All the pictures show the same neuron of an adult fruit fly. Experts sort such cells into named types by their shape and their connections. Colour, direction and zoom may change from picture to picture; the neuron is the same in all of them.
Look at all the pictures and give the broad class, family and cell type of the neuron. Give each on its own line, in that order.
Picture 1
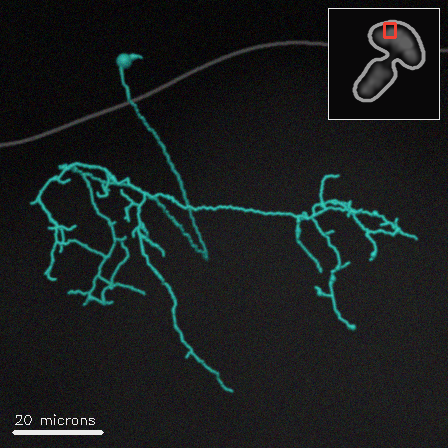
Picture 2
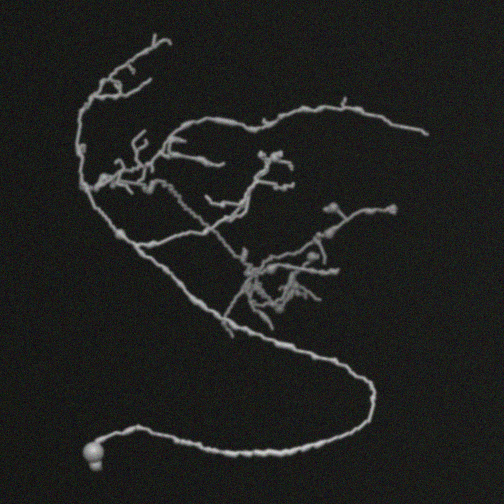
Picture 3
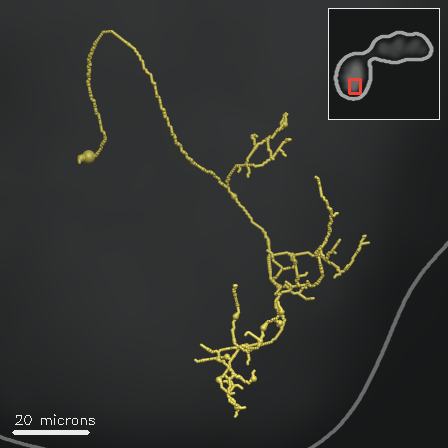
central-brain intrinsic neuron
hemilineage VPNl&d1_dorsal
LHAV5a2_a3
